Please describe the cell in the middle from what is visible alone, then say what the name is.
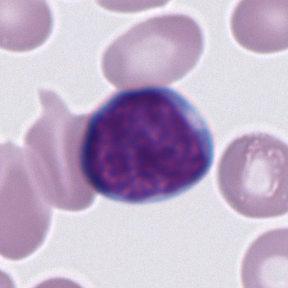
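Notice how smooth and rounded the outline of this cell is. Its nucleus is round to slightly oval, with no lobes. The rim of cytoplasm is slightly wider and paler on the right side, and it holds no granules. It is a typical lymphocyte.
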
